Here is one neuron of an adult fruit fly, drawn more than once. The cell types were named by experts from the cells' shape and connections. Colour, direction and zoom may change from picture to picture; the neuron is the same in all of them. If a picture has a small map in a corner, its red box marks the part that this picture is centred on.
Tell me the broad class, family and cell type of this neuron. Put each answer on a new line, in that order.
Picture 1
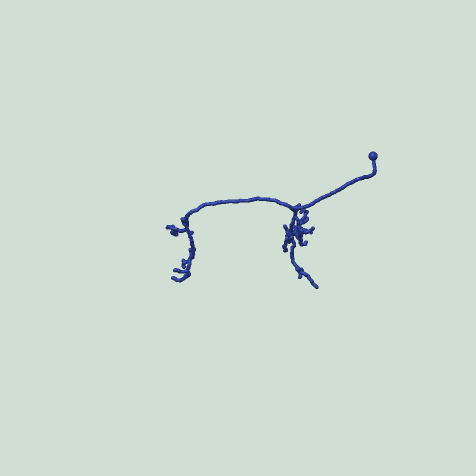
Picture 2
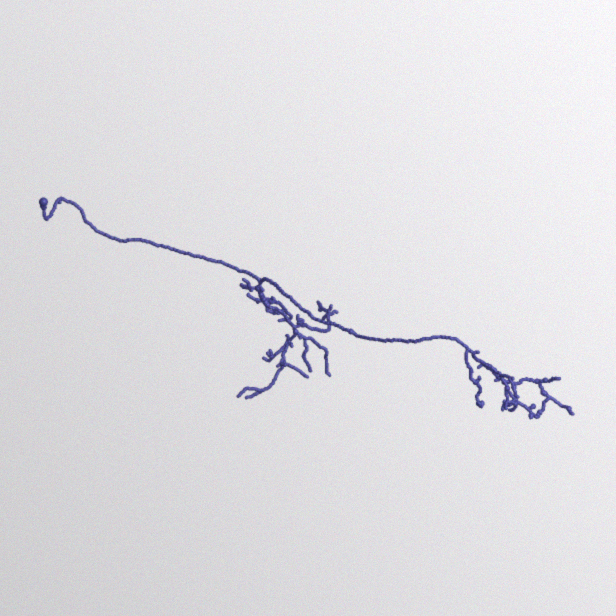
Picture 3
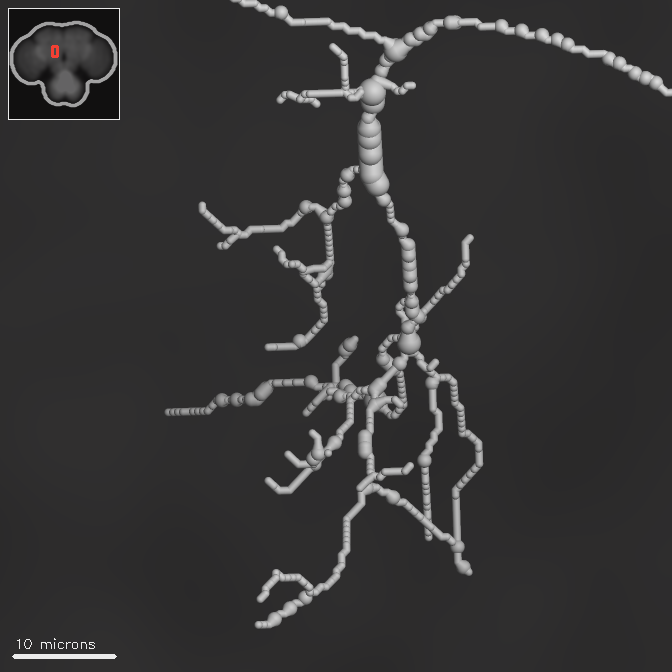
central-brain intrinsic neuron
hemilineage AOTUv3_ventral
LAL094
